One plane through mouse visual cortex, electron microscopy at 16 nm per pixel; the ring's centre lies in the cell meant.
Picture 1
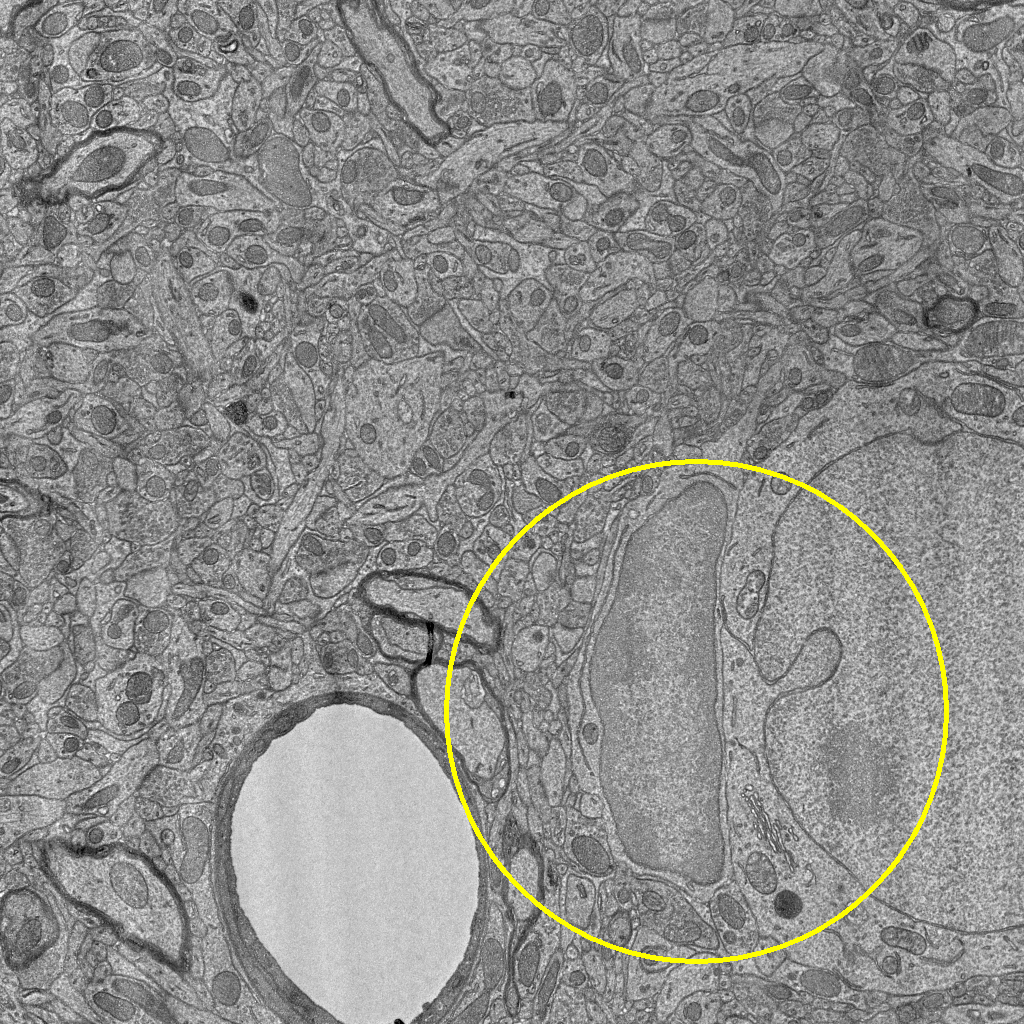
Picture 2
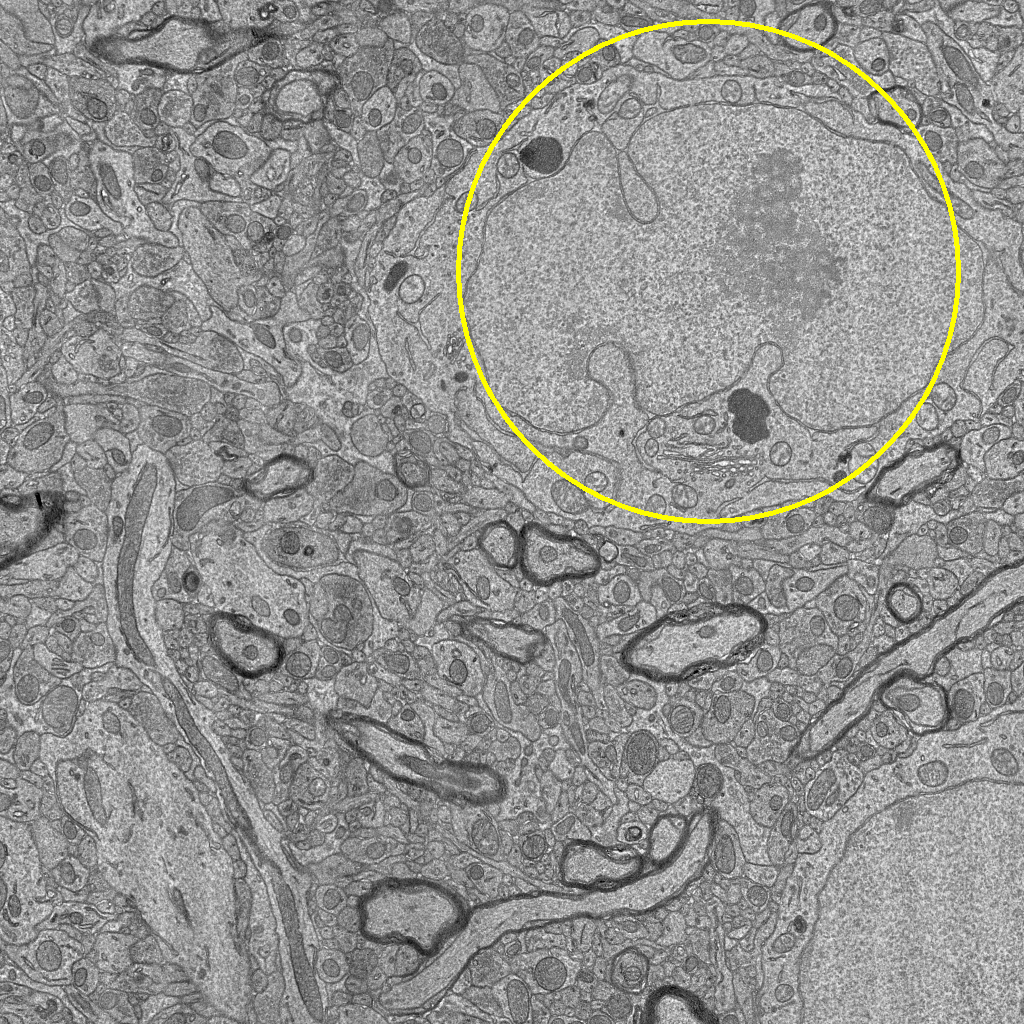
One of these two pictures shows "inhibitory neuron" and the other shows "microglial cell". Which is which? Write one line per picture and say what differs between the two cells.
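Picture 1 shows a microglial cell: The nuclear envelope runs smoothly, without deep folds.
Picture 2 shows an inhibitory neuron: The nuclear envelope is deeply infolded, with one fold at the upper left and two along the lower edge.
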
